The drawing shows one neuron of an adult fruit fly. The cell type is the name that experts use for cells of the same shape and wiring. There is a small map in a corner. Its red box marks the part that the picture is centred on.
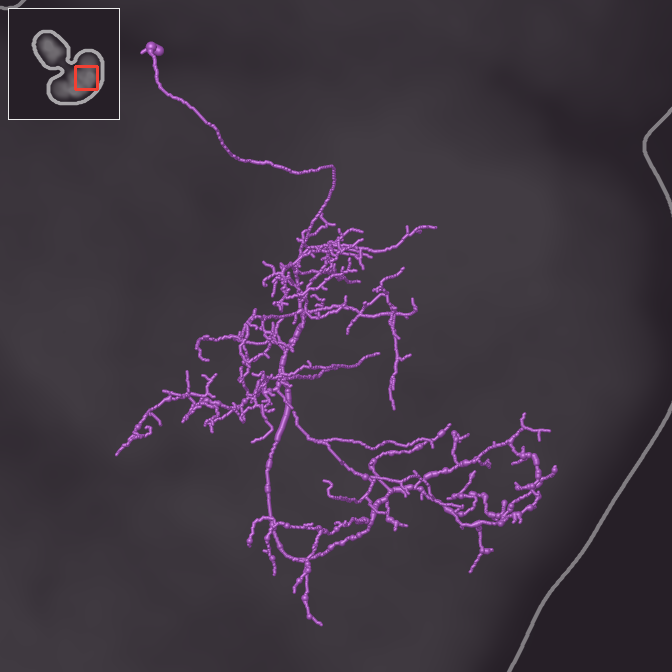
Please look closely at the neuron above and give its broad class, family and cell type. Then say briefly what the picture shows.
Its broad class is central-brain intrinsic neuron. Its family is hemilineage VLPl&p1_posterior. The cell type is aIPg4. Its cell body lies at the upper left of the picture. In this view it is taller than it is wide.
